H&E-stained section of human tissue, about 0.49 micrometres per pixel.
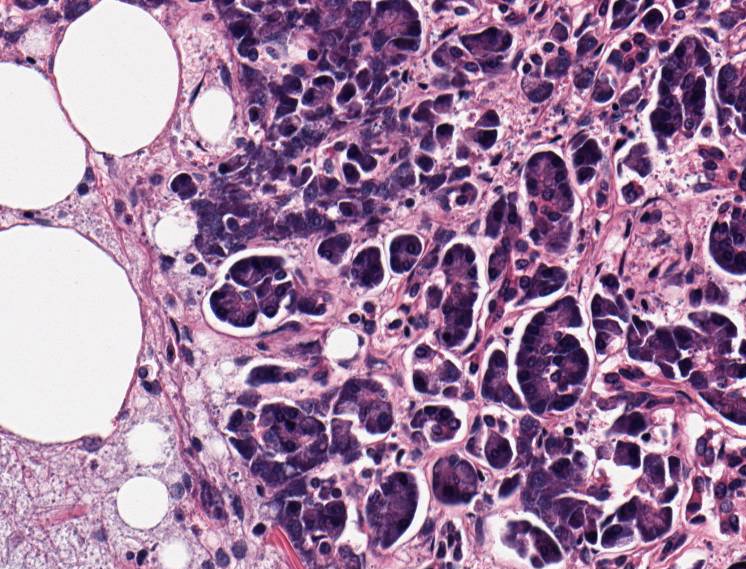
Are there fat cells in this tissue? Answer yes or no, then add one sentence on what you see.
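Yes. Large round empty fat cell spaces line the upper and middle part of the left edge.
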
